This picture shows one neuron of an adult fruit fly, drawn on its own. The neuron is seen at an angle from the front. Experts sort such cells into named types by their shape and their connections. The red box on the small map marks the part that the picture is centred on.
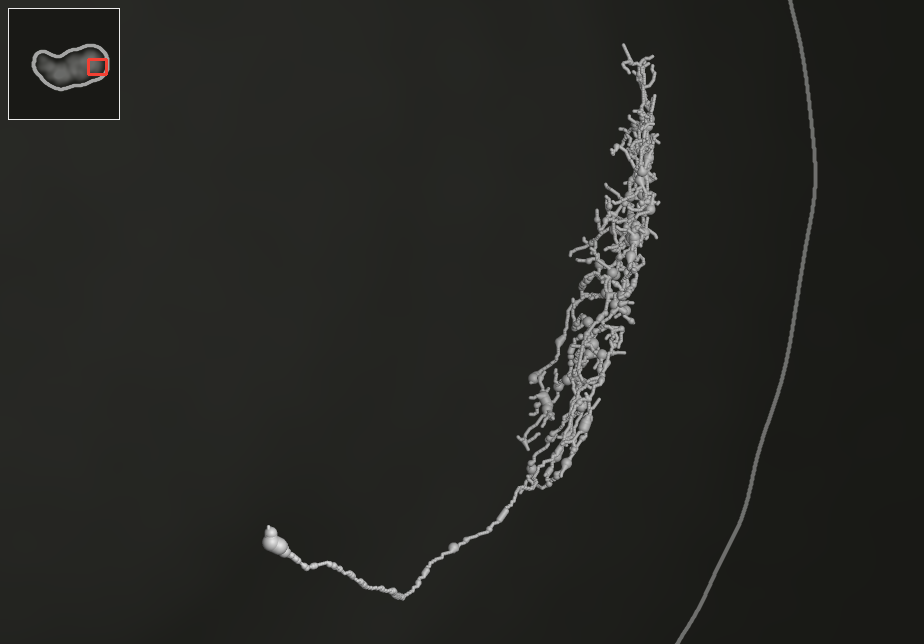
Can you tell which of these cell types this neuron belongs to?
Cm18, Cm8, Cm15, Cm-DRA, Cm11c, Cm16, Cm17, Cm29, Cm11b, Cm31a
Cm11b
